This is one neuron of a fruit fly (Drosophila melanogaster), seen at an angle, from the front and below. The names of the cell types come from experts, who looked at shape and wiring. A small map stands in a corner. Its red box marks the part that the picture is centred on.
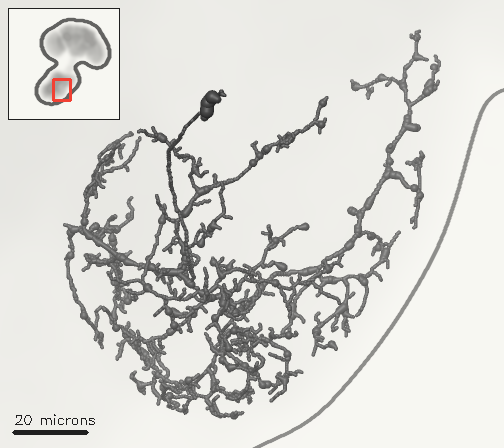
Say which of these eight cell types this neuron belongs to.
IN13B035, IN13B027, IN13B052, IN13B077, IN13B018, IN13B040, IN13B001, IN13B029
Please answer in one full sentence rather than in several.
The cell type that fits this neuron is IN13B027.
